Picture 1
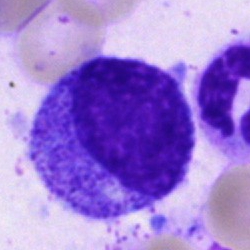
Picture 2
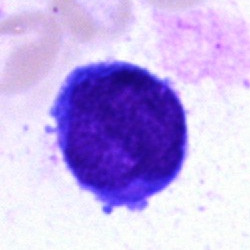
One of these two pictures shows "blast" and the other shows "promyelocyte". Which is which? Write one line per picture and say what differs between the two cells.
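The cell in picture 1 is a promyelocyte. The cytoplasm is packed with purple granules.
The cell in picture 2 is a blast. No granules are visible in the cytoplasm.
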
